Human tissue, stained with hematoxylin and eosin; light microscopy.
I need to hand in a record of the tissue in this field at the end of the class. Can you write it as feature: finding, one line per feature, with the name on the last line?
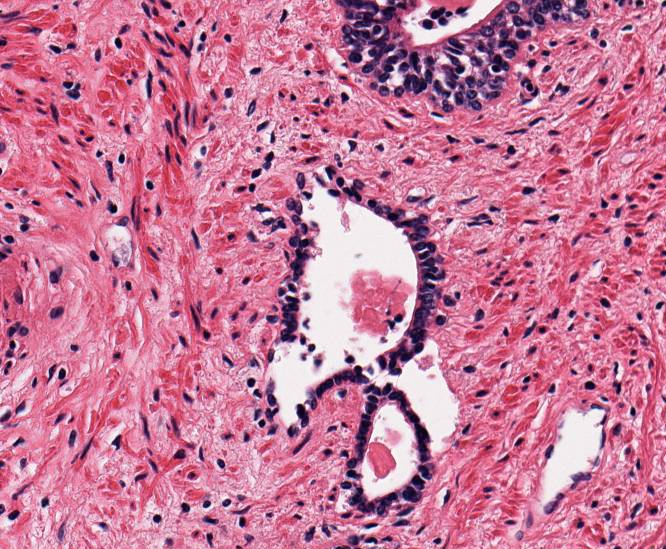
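Glands: few, separate, scattered, mainly centre and top
Central gland lining: single layer of cuboidal cells, dark nuclei
Top-centre gland lining: crowded, layered cells, dark nuclei
Stroma: abundant, dense, pink
Stromal nuclei: scattered, spindle-shaped
Identification: prostate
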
